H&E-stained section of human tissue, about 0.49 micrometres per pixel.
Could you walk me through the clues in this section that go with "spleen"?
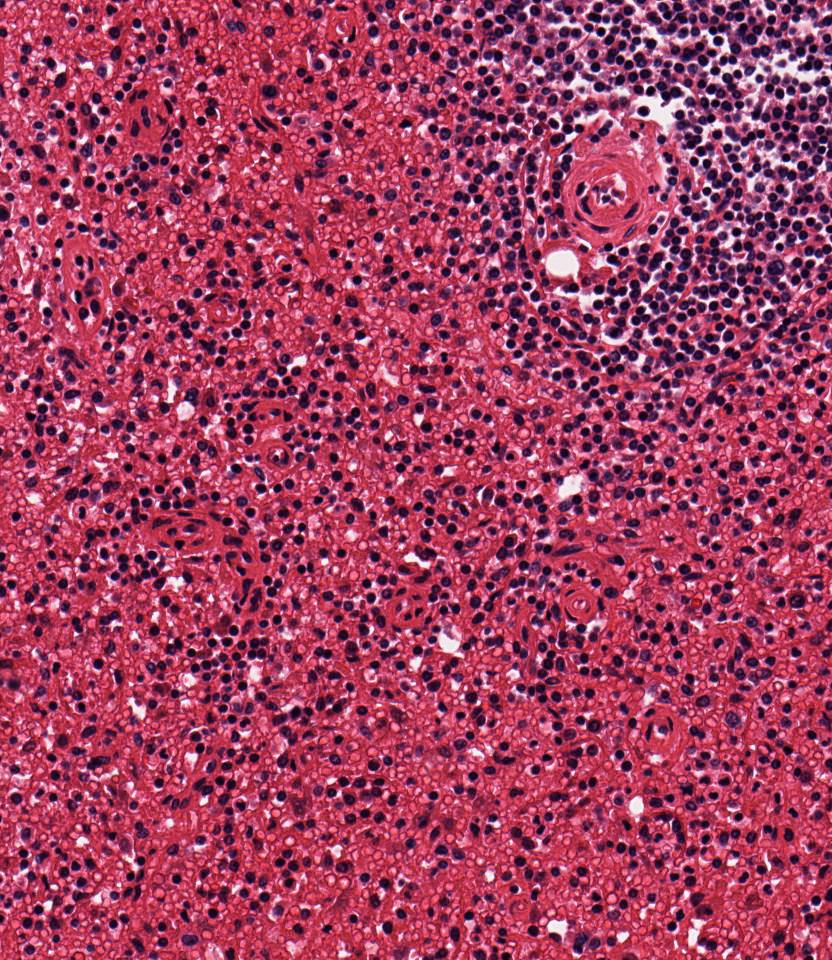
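It's spleen, and the overall layout goes along with that. Most of the field is a dense red sheet of packed red blood cells, with a darker blue cluster of lymphocytes in the upper right.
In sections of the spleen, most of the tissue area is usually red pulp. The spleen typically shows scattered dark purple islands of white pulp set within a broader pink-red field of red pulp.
The lymphocytes in that upper-right cluster have small round dark nuclei with scant cytoplasm. Elsewhere, several small vessels with concentric, onion-like pink walls are scattered through the red area, and many small dark round nuclei are dotted among the red blood cells there.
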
